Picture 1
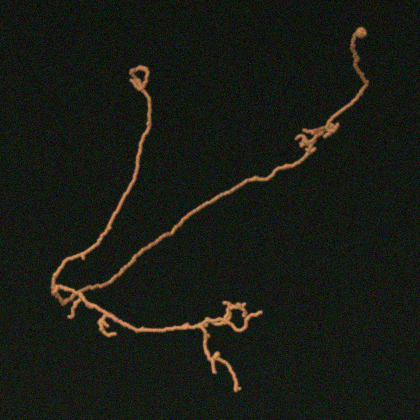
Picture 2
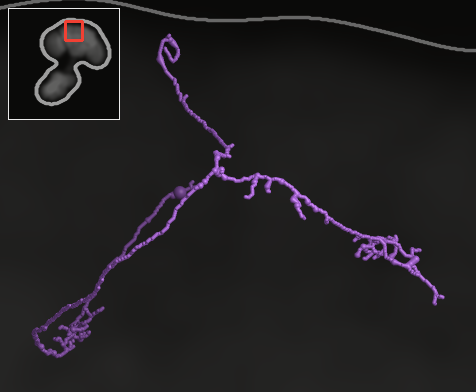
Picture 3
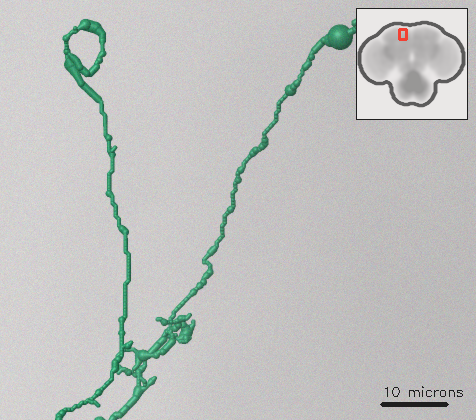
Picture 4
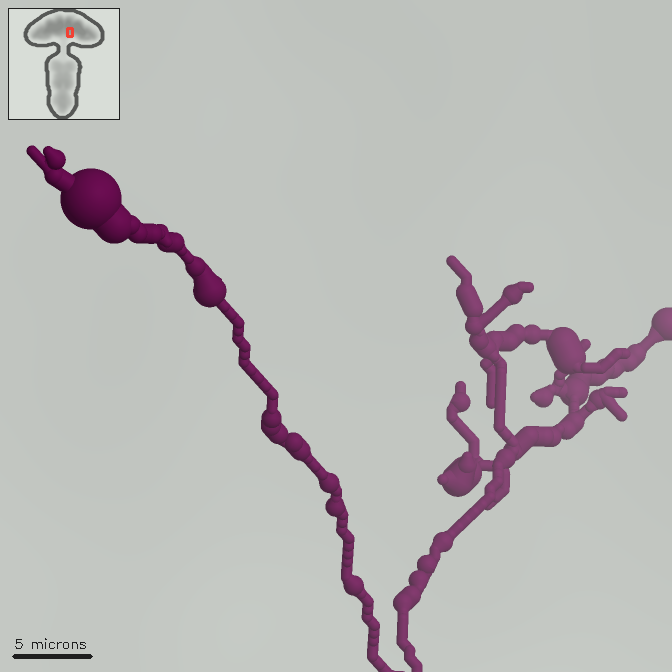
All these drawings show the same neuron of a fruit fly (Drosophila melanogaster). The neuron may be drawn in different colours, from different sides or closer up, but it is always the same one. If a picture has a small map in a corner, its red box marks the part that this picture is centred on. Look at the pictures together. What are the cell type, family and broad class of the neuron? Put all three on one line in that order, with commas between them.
KCa'b'-ap1, class Kenyon Cell, central-brain intrinsic neuron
